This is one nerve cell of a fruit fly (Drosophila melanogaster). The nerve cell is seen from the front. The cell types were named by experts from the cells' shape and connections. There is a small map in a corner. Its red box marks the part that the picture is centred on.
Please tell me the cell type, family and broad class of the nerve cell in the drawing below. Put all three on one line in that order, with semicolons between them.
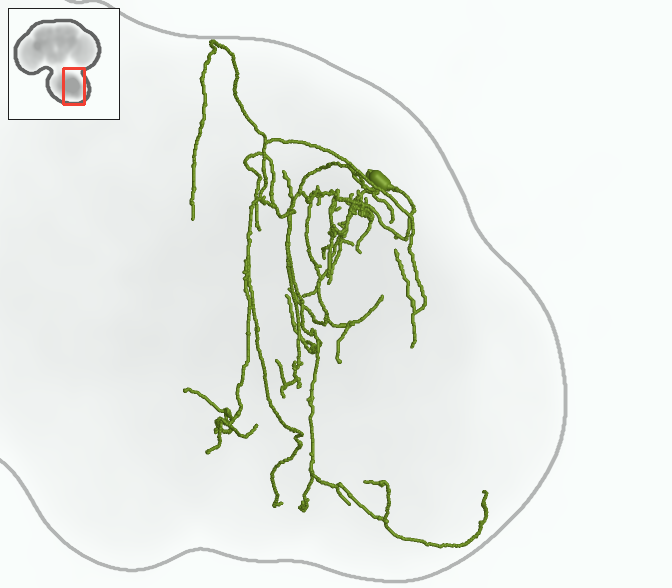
IN09A005; hemilineage 09A; nerve-cord intrinsic neuron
